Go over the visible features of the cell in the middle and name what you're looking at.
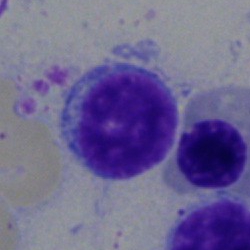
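A round, smooth outline bounds this cell. Its cytoplasm forms a narrow blue rim, widest on the left side, and contains no purple granules. The picture is slightly out of focus, so fine detail is softened. The cell is a lymphocyte.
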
